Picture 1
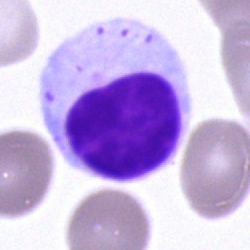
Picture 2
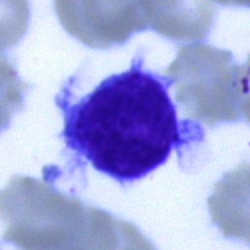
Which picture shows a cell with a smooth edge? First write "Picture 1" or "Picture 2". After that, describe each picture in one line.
Picture 1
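In picture 1: The cell outline is round and smooth.
In picture 2: The cell outline is irregular, with small blebs budding from its edge.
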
